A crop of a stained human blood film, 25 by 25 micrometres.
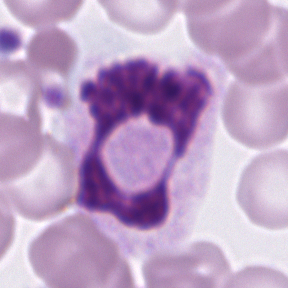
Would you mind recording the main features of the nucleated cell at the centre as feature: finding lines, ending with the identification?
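Nucleoli: none seen
Granules: fine, faint pinkish-violet, in cytoplasm
Area enclosed by nucleus: pale, same faint lilac texture as cytoplasm
Outline: irregular, somewhat angular, not round
Name: segmented neutrophil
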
